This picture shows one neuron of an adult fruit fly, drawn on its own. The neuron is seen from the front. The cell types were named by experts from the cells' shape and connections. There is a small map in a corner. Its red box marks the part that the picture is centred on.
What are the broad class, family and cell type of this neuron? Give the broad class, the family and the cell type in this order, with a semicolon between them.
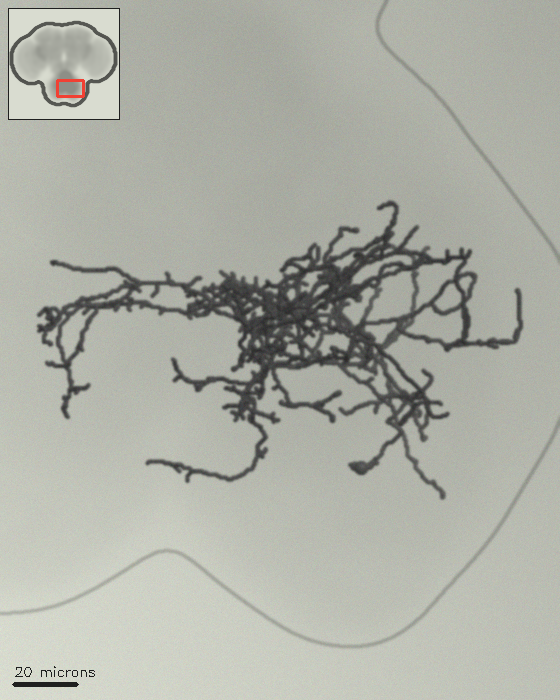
nerve-cord intrinsic neuron; hemilineage 12A; IN12A031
